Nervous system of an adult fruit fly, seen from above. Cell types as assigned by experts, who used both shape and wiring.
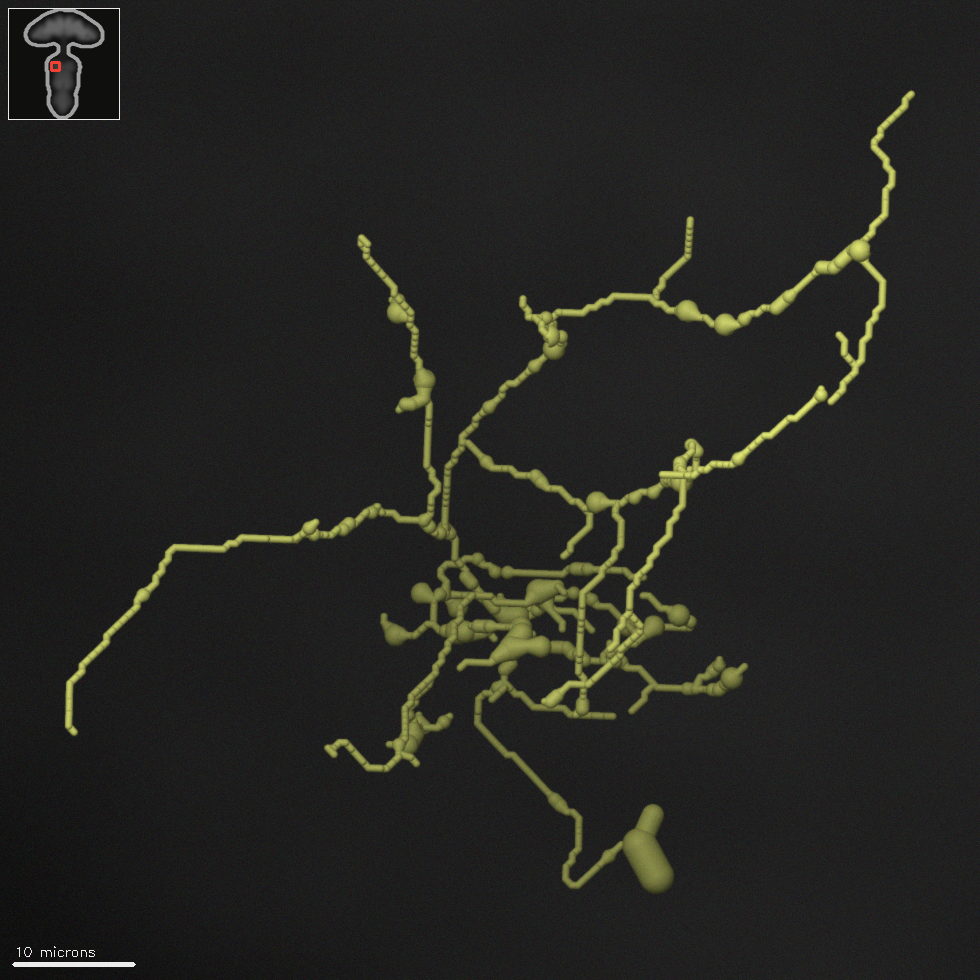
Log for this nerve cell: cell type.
IN01B091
